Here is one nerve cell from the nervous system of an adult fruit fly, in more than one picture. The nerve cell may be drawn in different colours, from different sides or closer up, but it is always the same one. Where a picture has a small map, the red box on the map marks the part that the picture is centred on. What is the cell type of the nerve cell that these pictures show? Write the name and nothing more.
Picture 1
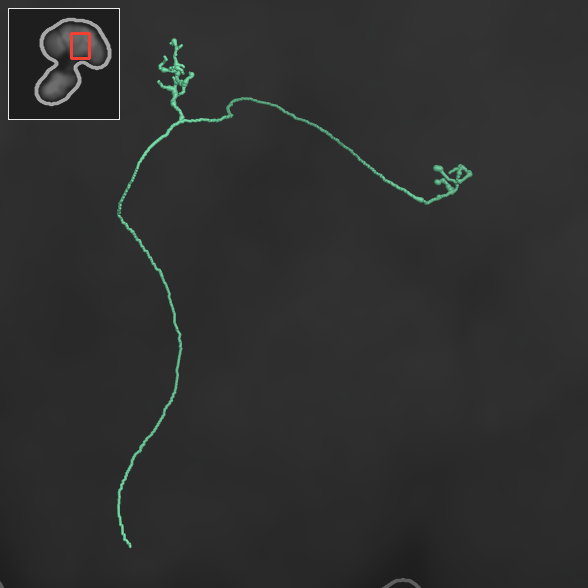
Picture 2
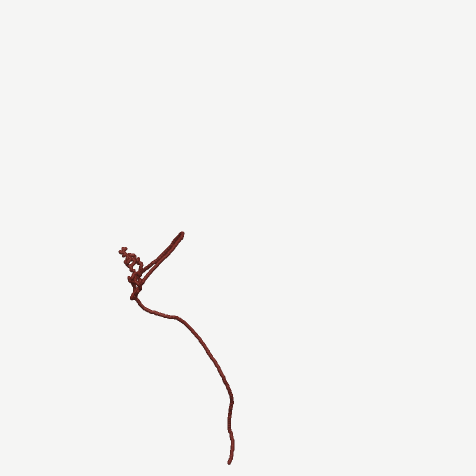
ORN_VC1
